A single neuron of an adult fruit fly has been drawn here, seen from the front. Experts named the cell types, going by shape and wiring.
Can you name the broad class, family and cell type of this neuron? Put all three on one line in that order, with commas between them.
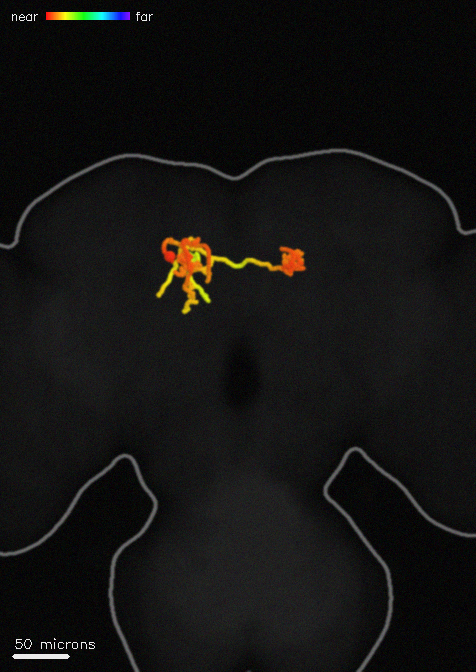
central-brain intrinsic neuron, class DAN, PAM12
